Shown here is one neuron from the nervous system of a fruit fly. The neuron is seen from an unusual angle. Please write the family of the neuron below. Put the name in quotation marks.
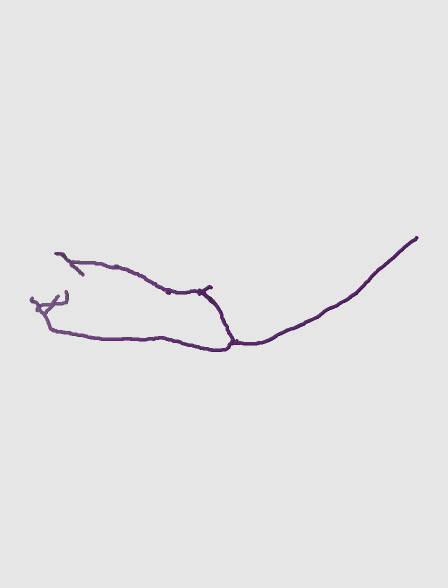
"class mechanosensory proprioceptive"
